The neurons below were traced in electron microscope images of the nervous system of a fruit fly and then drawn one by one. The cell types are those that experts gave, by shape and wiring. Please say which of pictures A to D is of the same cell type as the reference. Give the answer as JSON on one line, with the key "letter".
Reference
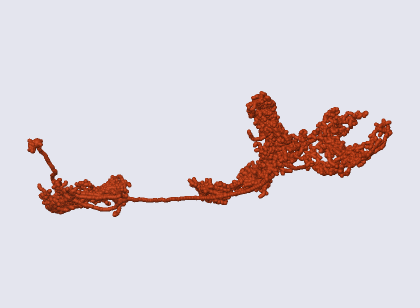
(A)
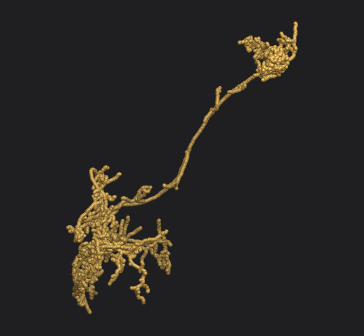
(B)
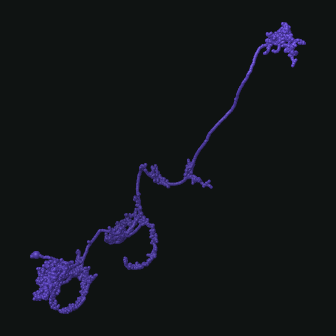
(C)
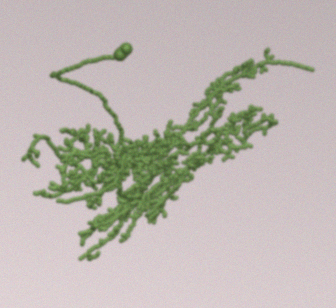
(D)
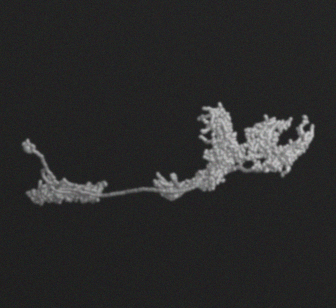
{"letter": "D"}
